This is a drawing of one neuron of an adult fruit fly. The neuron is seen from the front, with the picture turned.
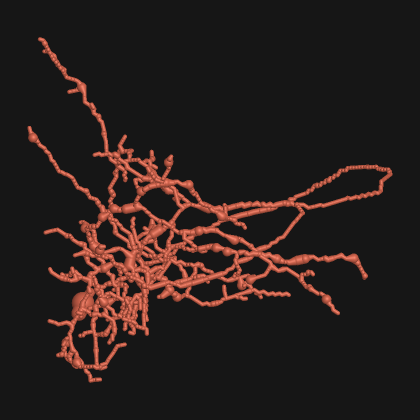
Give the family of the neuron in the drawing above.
hemilineage VLPp&l1_anterior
